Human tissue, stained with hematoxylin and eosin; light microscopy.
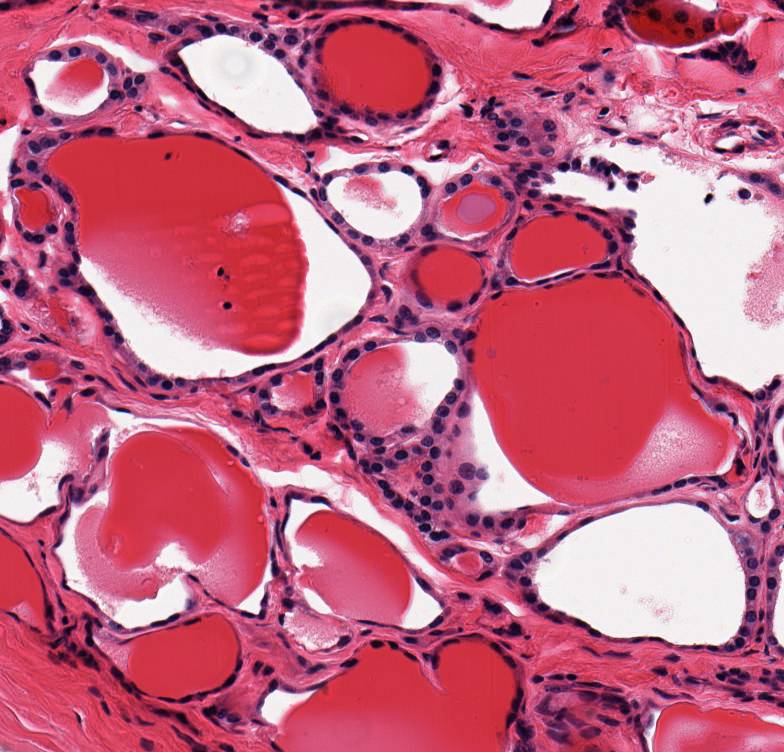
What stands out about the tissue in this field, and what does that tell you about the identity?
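First, the arrangement: closely packed rounded follicles of widely varying size, the largest at upper left and centre right. Second, the contents: most follicle lumens hold homogeneous, deeply eosinophilic colloid. Third, the lining: a single layer of flattened to low cuboidal epithelial cells. Fourth, their nuclei: small, round, dark and evenly spaced, with scant cytoplasm. Last, the name: thyroid.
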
